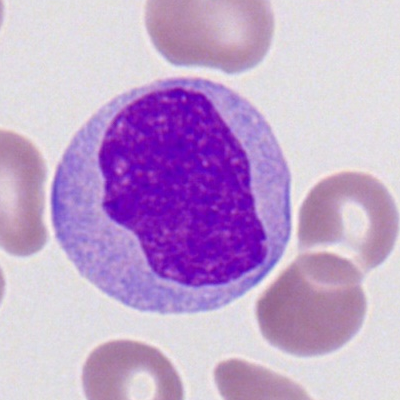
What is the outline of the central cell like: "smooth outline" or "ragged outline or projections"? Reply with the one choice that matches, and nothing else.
Smooth outline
